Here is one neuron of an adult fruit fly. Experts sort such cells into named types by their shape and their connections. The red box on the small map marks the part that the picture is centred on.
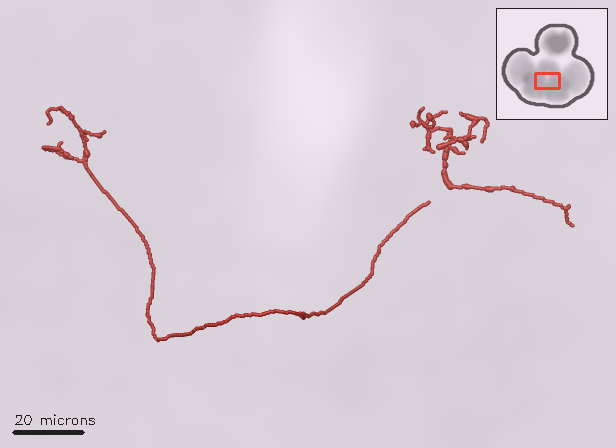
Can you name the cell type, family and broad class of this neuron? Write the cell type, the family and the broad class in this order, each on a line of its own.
ORN_VA3
class olfactory
sensory neuron entering the brain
